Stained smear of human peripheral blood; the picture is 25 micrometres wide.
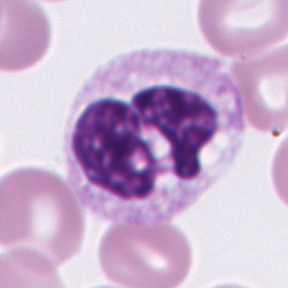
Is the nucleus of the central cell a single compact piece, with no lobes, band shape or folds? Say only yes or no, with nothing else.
No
